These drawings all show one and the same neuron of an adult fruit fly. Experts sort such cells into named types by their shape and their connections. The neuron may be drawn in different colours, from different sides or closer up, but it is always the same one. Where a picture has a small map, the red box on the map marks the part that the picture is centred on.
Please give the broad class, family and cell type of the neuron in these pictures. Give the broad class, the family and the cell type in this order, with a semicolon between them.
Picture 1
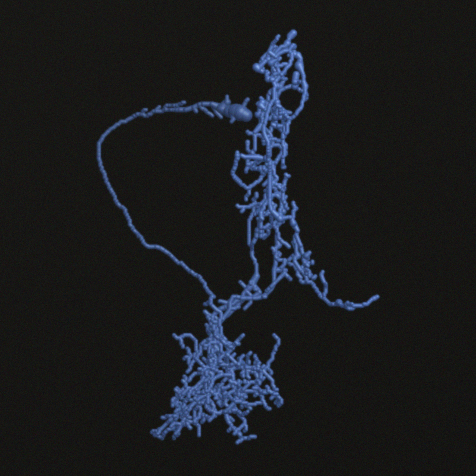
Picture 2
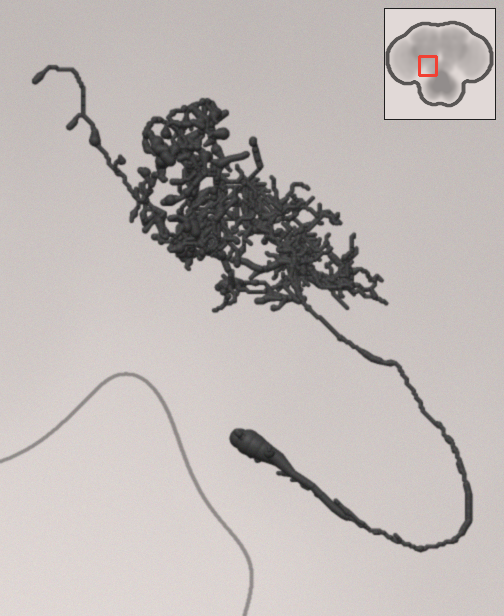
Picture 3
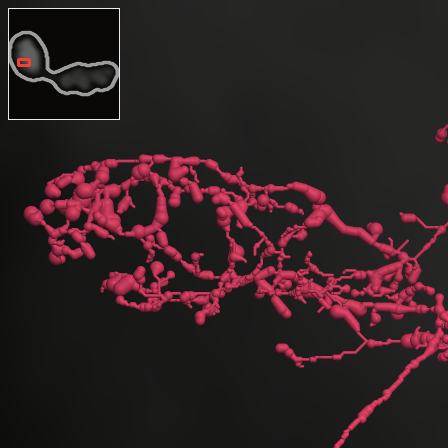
central-brain intrinsic neuron; hemilineage MD3; GNG636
